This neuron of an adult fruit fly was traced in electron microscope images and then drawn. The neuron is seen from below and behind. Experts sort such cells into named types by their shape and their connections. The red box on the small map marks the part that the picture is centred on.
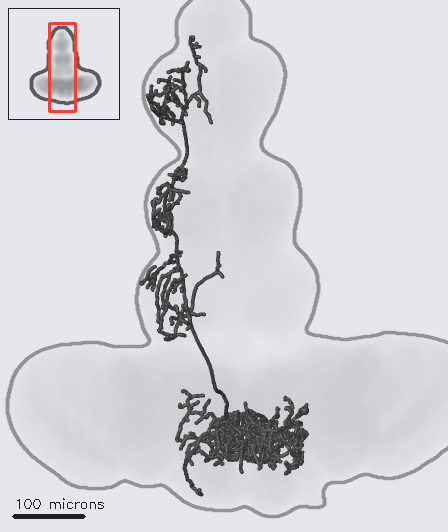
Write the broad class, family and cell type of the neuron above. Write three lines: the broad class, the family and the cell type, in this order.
descending neuron
DNge
DNge048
